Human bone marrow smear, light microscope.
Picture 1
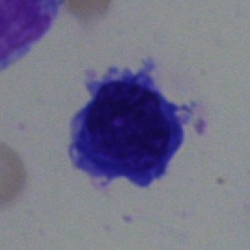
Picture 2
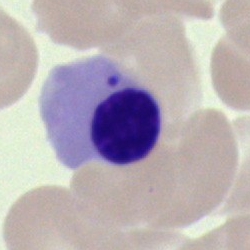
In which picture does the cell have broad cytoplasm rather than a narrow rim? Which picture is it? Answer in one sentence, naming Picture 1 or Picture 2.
The cell shown in picture 2 has ample cytoplasm around its nucleus.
